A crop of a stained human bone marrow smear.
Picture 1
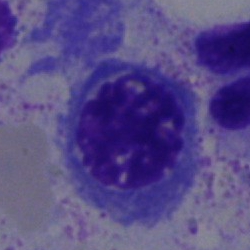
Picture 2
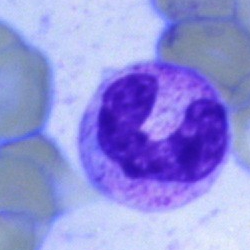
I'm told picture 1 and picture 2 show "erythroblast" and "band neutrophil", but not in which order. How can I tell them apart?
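The erythroblast is in picture 1; picture 2 is the band neutrophil. What jumps out is the nucleus in picture 2: a curved horseshoe with its notch opening toward the top.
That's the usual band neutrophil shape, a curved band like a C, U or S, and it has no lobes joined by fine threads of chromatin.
The erythroblast is roughly round, and a moderate rim of blue cytoplasm goes all the way around its nucleus, with no distinct granules.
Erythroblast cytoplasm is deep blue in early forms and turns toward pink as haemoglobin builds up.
Chromatin is coarse in both: in the erythroblast it sits in dark blocks with pale gaps, in the band neutrophil it's dark purple and clumped. The band neutrophil is round and smooth, with no nucleoli and no vacuoles.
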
